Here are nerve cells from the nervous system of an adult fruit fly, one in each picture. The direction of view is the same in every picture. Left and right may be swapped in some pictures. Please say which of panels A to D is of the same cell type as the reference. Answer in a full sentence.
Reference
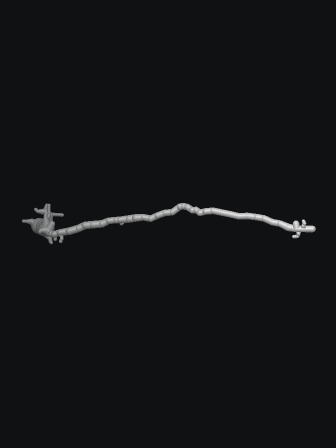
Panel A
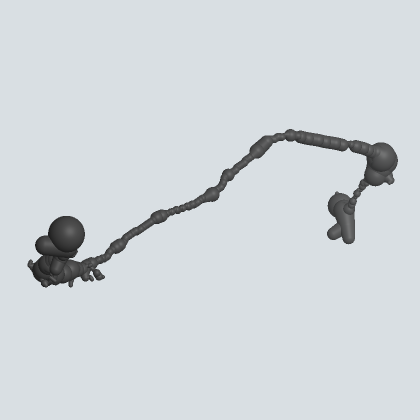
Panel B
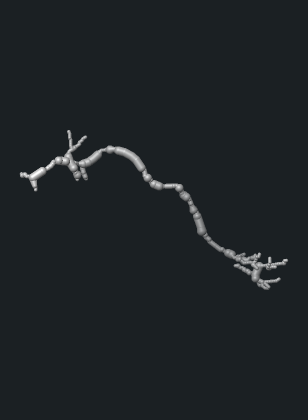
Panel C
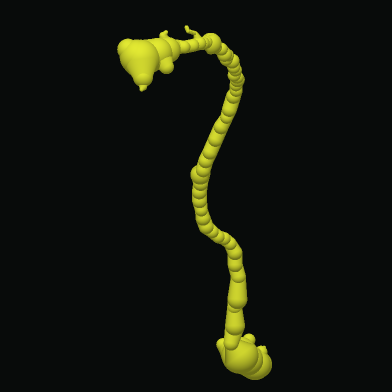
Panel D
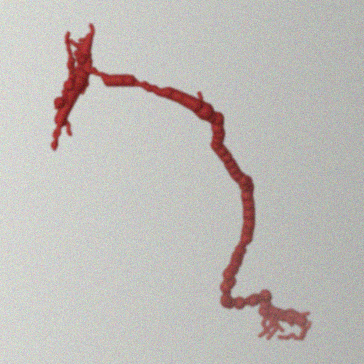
Panel C shows a nerve cell of the same cell type.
